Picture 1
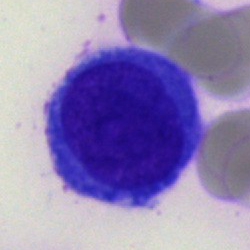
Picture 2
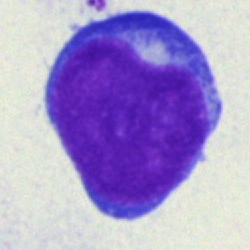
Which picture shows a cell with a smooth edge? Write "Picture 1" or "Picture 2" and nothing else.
Picture 2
